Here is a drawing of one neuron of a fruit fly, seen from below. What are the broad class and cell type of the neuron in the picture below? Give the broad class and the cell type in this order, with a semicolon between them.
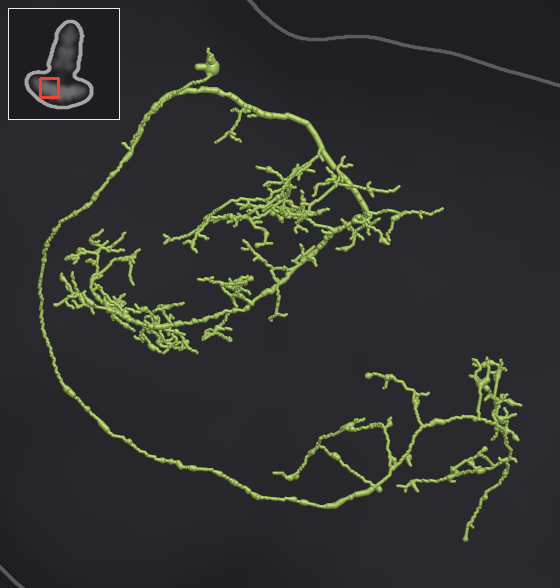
central-brain intrinsic neuron; SMP580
